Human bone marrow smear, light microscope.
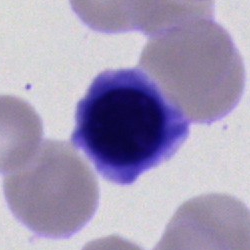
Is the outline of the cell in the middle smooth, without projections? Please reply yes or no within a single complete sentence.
No, along its edge the cell is rough, not smooth.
